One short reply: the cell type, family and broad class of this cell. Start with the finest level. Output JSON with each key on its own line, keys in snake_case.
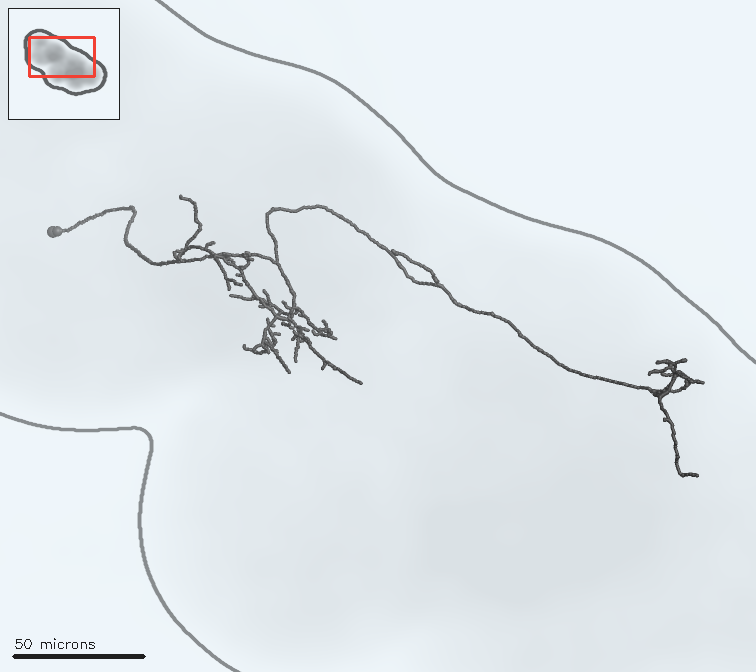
{
 "cell_type": "IN06A083",
 "family": "hemilineage 06A",
 "broad_class": "nerve-cord intrinsic neuron"
}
